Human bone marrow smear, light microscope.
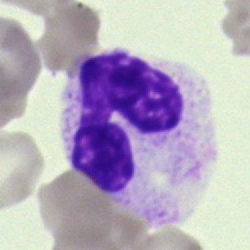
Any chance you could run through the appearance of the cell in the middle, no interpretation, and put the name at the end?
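Start with the edge: the outline is roughly round and smooth, without surface projections. The nucleus lies to the left, leaving the widest cytoplasm band on the right. Neither lobe shows a nucleolus. Fine lilac-pink granules are scattered throughout the cytoplasm. You are looking at a segmented neutrophil.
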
